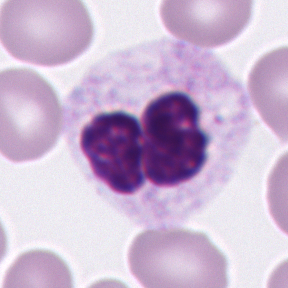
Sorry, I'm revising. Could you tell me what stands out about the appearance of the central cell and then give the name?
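Roughly round outline, and a nucleus made of two lobes lying side by side. The chromatin's dark purple and coarsely clumped, with fine pink-violet granules scattered through the cytoplasm. That one's a segmented neutrophil.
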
